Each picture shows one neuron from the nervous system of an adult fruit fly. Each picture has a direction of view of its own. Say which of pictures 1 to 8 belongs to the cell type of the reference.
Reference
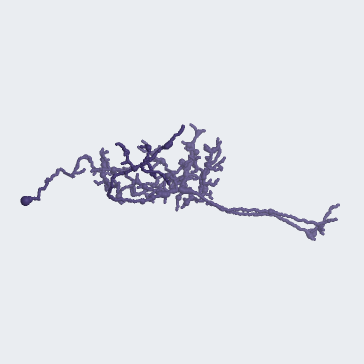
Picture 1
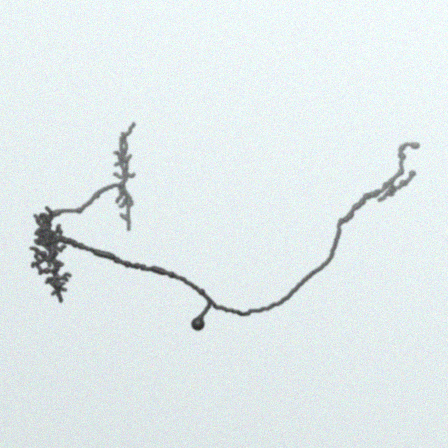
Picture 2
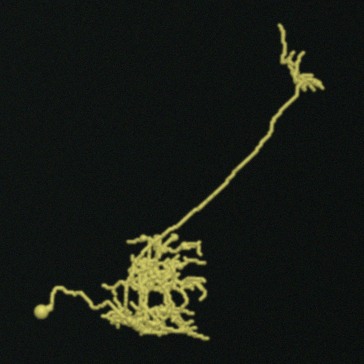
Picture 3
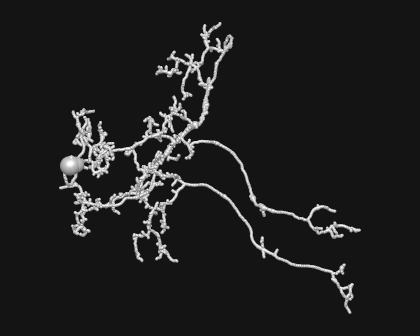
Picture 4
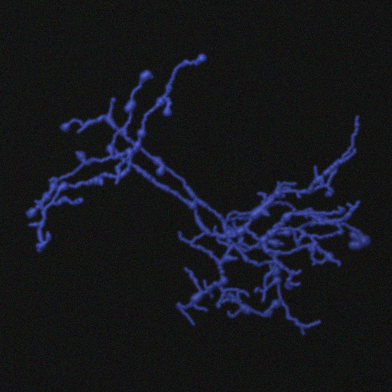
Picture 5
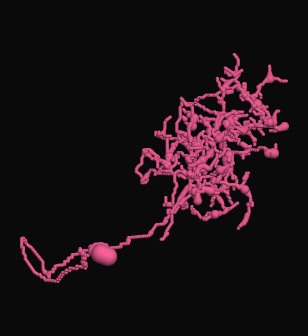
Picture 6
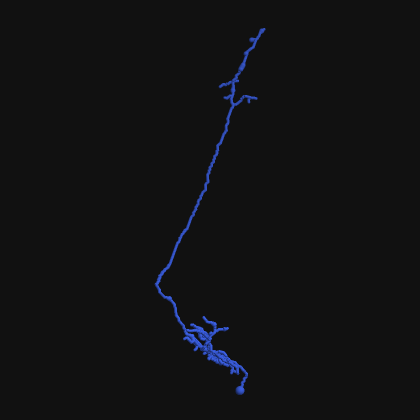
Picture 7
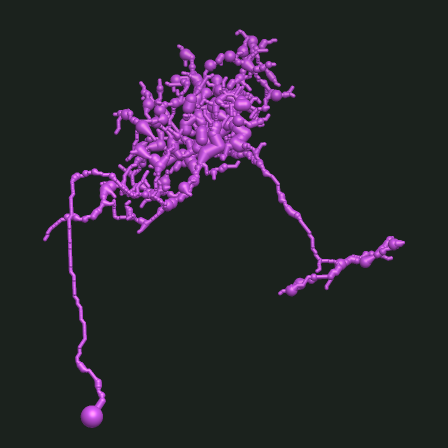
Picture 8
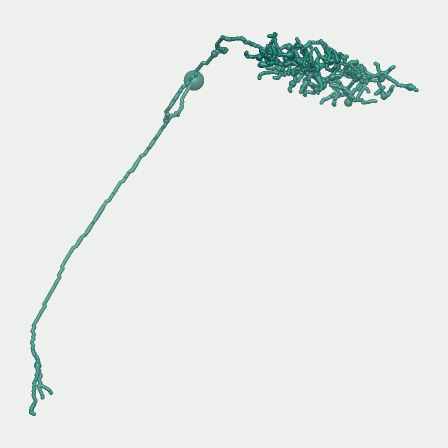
7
